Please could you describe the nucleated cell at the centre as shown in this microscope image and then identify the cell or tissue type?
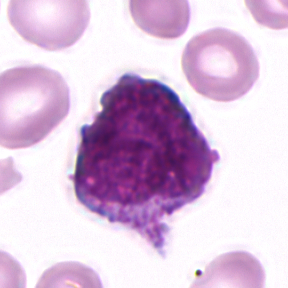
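Looking at the nucleated cell at the centre, I see an irregular outline, roughly triangular rather than round. Its dark purple nucleus fills most of the cell, and I can't make out any distinct nucleoli. From the bottom of the cell, a tapered tail projects downward. This is an atypical promyelocyte.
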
